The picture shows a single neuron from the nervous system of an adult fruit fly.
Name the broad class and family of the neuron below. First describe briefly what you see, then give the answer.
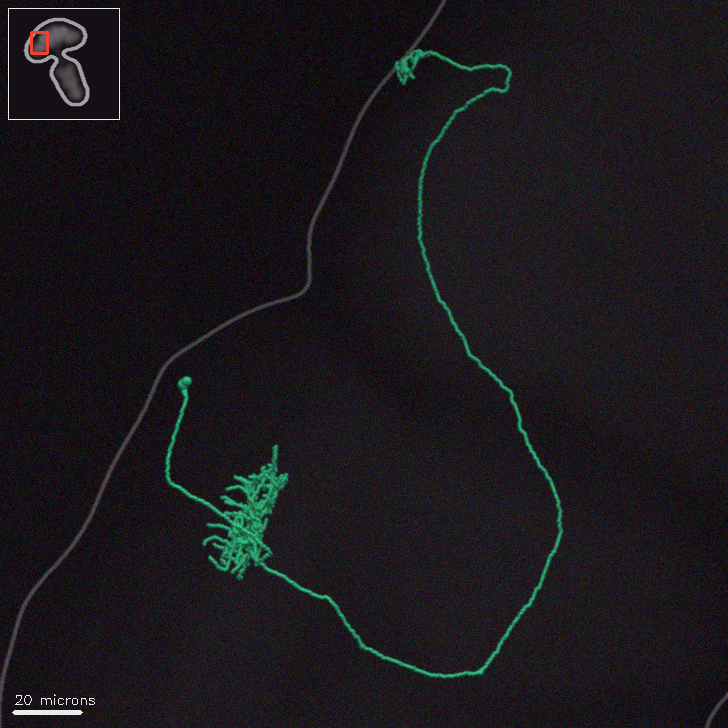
It is in the brain and does not reach the nerve cord. By the scale bar it is about 190 microns tall in this view. This is a visual projection neuron. Its family is MeTu.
